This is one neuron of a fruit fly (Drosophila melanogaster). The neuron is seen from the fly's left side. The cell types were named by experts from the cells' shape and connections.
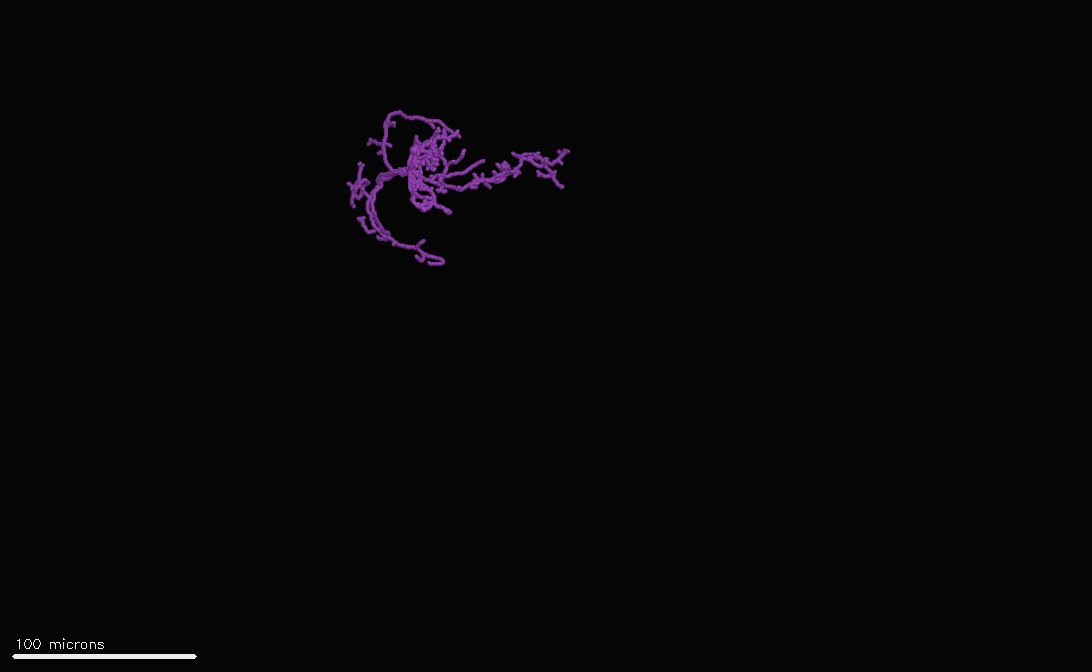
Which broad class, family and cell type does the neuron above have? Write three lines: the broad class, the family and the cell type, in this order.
central-brain intrinsic neuron
hemilineage AOTUv1_medial
AOTU102m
